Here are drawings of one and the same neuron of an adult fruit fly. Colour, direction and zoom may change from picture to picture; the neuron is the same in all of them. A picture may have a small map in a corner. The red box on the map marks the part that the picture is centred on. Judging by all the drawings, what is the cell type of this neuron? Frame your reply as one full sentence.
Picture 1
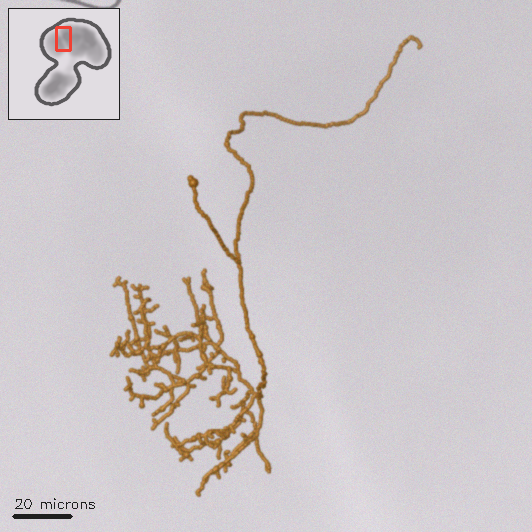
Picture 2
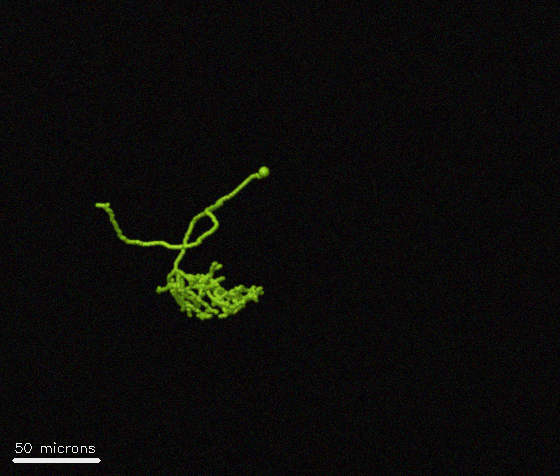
This neuron belongs to the cell type LC28.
